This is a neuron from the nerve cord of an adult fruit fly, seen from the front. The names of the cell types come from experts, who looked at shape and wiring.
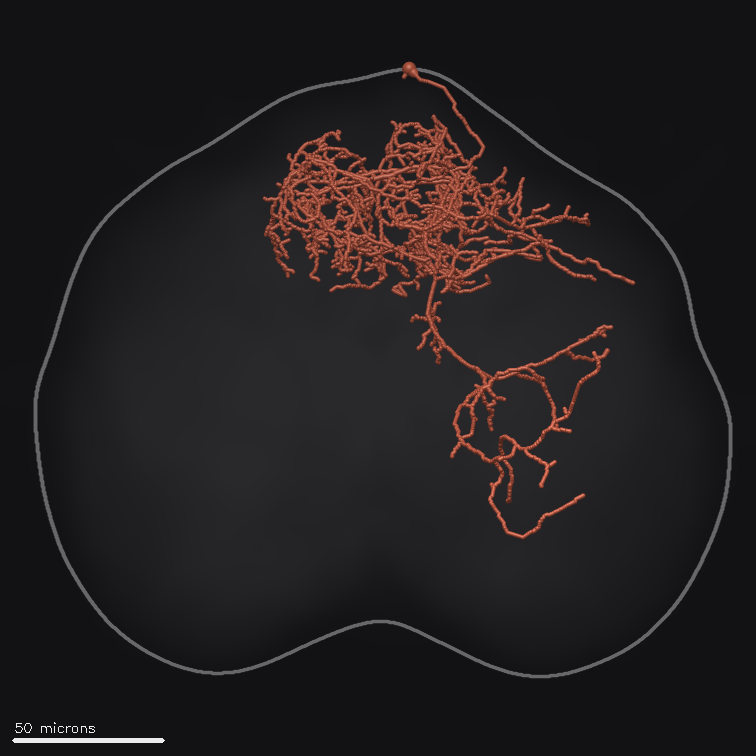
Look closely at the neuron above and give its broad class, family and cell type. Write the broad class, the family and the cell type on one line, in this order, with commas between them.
nerve-cord intrinsic neuron, hemilineage 01A, IN01A048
